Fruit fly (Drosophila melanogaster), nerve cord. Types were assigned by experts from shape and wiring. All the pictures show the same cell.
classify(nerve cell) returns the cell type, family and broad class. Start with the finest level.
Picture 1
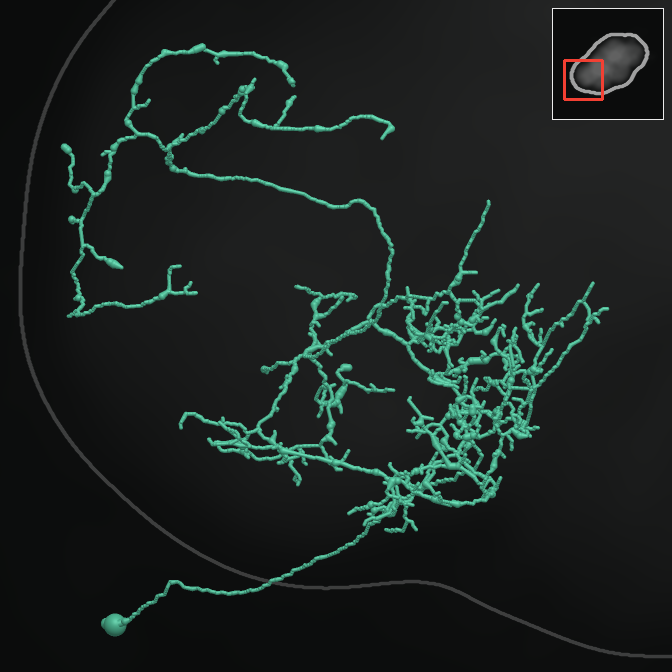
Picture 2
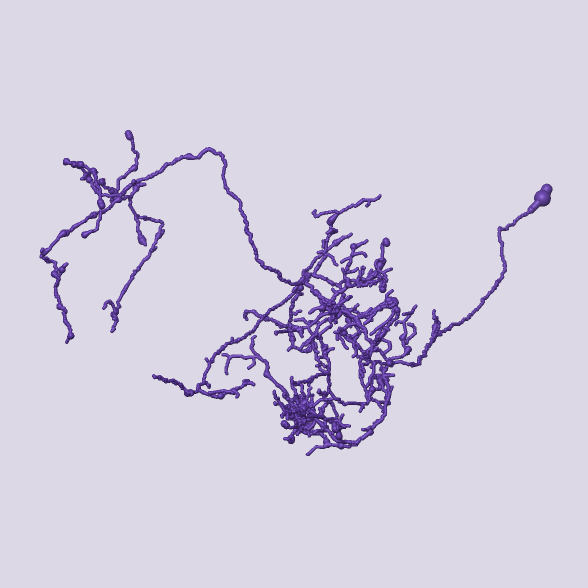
IN04B078; hemilineage 04B; nerve-cord intrinsic neuron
